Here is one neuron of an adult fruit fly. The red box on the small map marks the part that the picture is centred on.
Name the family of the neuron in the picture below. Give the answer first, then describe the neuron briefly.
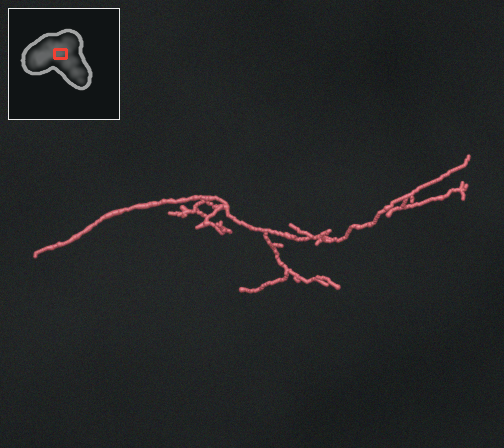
The name of its family is class gustatory. It is a sensory neuron entering the nerve cord. The drawing shows no cell body. As drawn here it is more than twice as wide as it is tall.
